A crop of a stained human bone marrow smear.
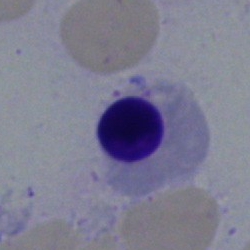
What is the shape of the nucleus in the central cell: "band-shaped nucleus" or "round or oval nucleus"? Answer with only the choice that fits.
Round or oval nucleus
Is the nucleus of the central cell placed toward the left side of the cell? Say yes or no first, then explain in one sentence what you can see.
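Yes. The nucleus sits off-centre, toward the left side of the cell.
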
